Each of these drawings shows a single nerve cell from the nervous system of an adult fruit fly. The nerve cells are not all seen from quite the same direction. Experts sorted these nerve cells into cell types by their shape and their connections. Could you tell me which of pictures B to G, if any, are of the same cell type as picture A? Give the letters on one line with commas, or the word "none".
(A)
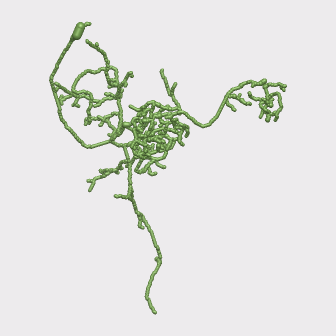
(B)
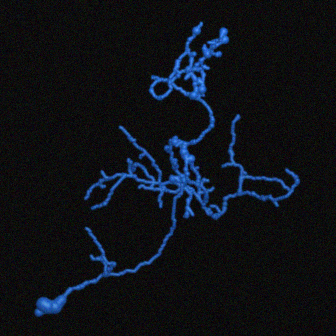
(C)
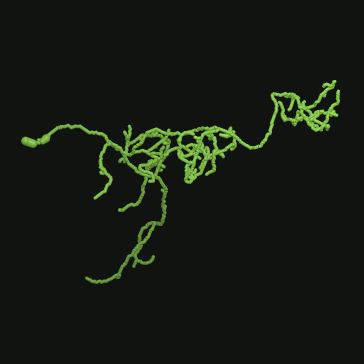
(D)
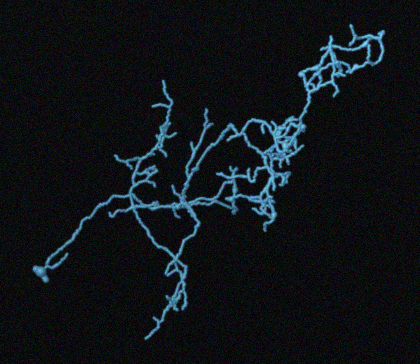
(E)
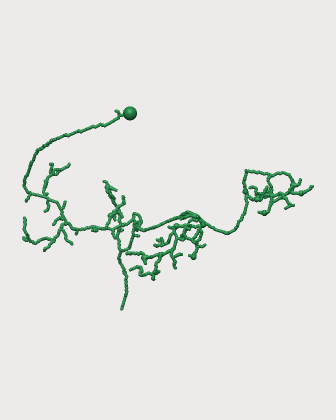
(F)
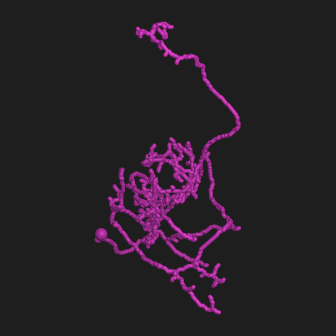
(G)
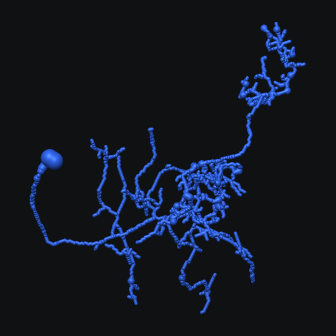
C, G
